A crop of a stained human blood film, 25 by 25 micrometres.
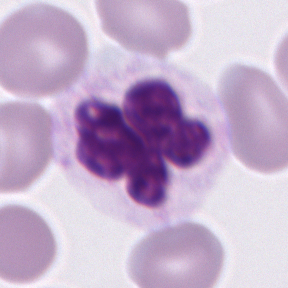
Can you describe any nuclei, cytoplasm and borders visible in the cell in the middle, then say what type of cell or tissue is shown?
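Outline round, smooth. Nucleus divided into several lobes, clustered centrally; no nucleoli visible. Cytoplasm with fine, faint lilac granules. Cell: segmented neutrophil.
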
